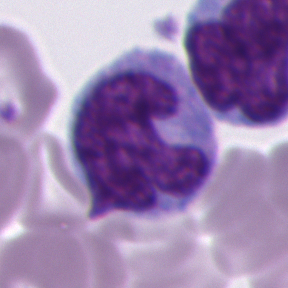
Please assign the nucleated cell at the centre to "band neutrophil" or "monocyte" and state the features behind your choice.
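This one is a monocyte. What I can see: the nucleus is deeply indented into a C shape, its notch opening toward the right. The cytoplasm is a pale greyish blue and is widest on the right, where it fills that notch. A small pointed projection sticks out from the lower left of the cell.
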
